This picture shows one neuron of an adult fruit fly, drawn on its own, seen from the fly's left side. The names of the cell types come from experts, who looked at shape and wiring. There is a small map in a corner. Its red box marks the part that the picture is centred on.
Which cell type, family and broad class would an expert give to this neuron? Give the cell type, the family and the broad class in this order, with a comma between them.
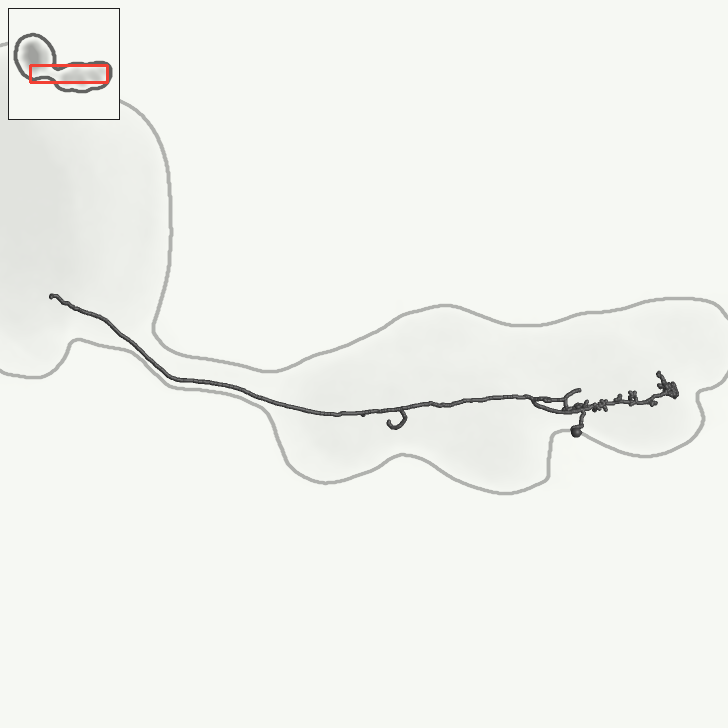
AN10B037, hemilineage 10B, ascending neuron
